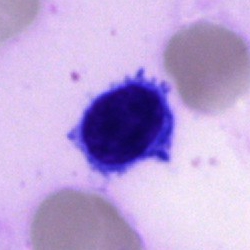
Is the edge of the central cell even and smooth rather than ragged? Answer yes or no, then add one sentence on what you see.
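No. Small blunt knob-like projections stud the upper and right margins of the cell.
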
